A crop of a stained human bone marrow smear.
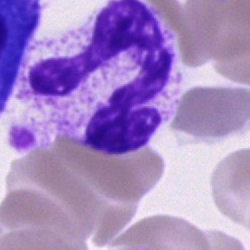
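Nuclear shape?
Curved chain of lobes linked by constricted segments.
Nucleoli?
None visible.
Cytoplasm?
Fine, small lilac-pink granules scattered evenly; no vacuoles.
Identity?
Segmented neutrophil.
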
